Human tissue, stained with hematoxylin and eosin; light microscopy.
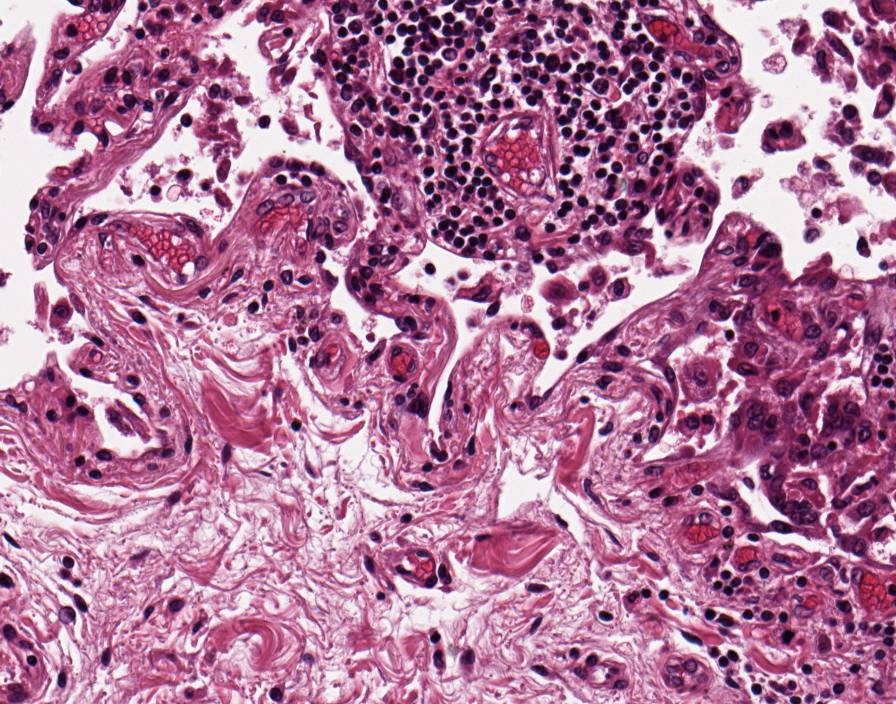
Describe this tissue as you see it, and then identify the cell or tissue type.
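In the lower half lies loose fibrous stroma; above, thin folded septa lie between open spaces. At the top centre is a dense cluster of small round lymphocytes with dark nuclei, enclosing a small vessel packed with red blood cells. Along the right edge, larger cells with abundant pink cytoplasm crowd together in a sheet. This is lung.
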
